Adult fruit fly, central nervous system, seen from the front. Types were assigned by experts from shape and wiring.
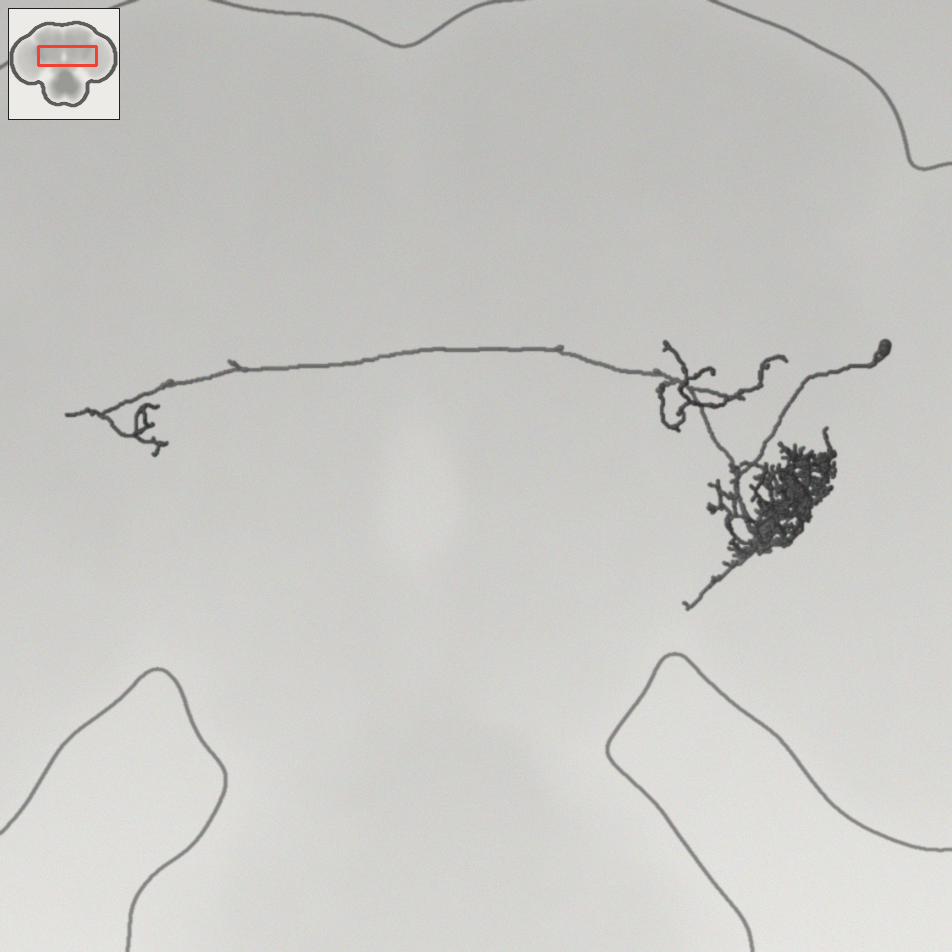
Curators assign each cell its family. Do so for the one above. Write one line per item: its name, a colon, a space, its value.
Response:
family: hemilineage VLPl&d1_lateral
